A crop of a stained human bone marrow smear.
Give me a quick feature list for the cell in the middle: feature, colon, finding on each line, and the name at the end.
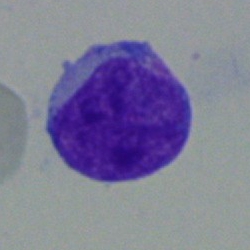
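Outline: roughly round, upper edge slightly uneven
Cytoplasm: scant crescent, mainly along the upper left
Colour: pale blue
Granules: none visible
Cell type: blast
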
